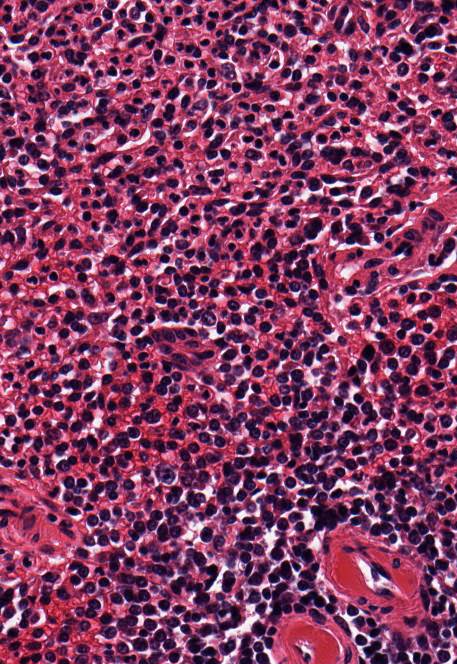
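Spleen: a diffuse sheet of densely packed small cells, without glands or follicles. Most nuclei are small, round and darkly stained. At lower right, small vessels have thick, dense pink walls. At the upper right edge, a small band of pink fibrous stroma.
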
